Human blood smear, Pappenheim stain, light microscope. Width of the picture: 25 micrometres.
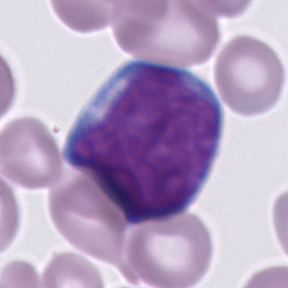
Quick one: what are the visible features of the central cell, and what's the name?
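Fine chromatin, spread fairly evenly rather than gathered into coarse clumps, gives the nucleus its texture. The cytoplasm stains blue and forms only a narrow rim around the nucleus. The rim is widest at the upper left of the cell. The cell measures about 15 by 13 micrometres. The nucleus is about 13 micrometres across and fills about 80% of the cell's area. This cell is a myeloblast.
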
